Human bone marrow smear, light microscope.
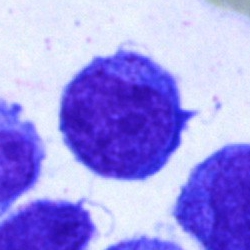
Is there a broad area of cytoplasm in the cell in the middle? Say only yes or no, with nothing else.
No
